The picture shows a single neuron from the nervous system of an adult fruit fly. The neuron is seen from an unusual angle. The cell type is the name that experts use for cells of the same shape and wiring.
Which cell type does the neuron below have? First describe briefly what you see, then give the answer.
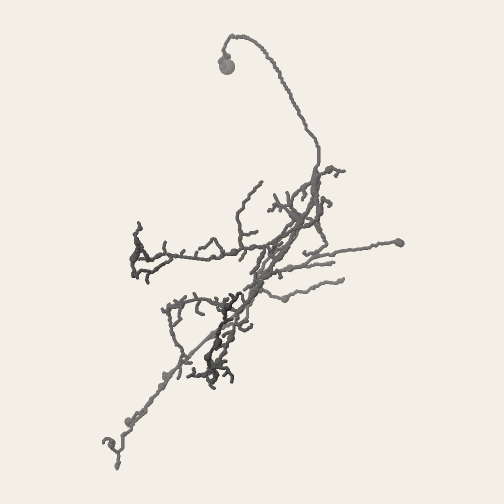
Its cell body lies at the top of the picture. Dozens of branch ends can be seen. This is a central-brain intrinsic neuron. It is of cell type CL189.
